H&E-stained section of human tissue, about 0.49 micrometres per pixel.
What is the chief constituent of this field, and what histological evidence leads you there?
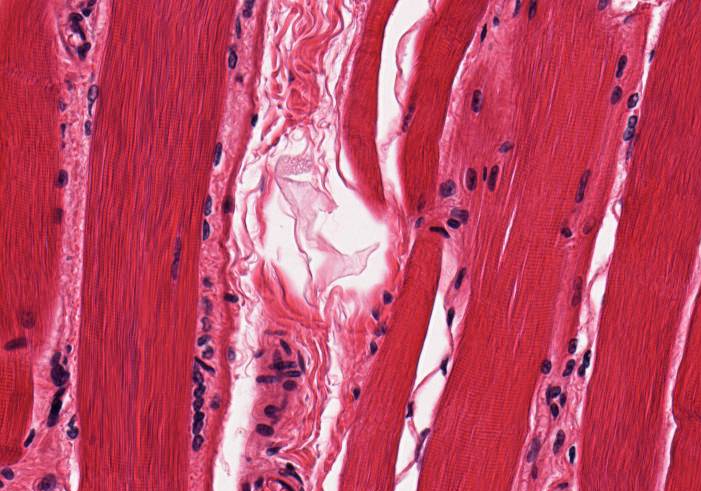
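Start with the nuclei: dark and elongated, they lie at the fibre edges, not the centres, so this is skeletal muscle.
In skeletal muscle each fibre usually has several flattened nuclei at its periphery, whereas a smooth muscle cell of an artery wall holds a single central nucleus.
Now follow the long, parallel, deep red fibres running roughly from top to bottom across most of the field.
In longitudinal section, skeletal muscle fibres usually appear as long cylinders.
The fibres don't branch, and no intercalated discs cross them.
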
